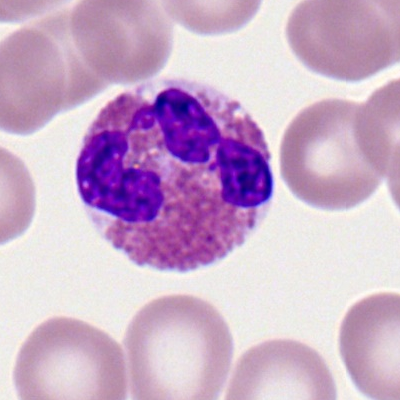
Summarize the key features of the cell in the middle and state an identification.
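Point by point: outline round and smooth; nucleus divided into at least three separate lobes, sitting mostly in the upper half and leaving the lower half mainly cytoplasm; chromatin dark purple and clumped. The cell is an eosinophil.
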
